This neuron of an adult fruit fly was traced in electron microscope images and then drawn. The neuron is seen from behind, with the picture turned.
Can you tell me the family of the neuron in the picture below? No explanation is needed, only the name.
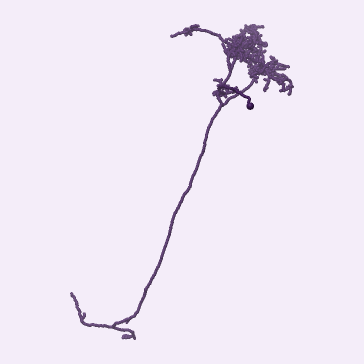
hemilineage VLPl&p2_posterior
